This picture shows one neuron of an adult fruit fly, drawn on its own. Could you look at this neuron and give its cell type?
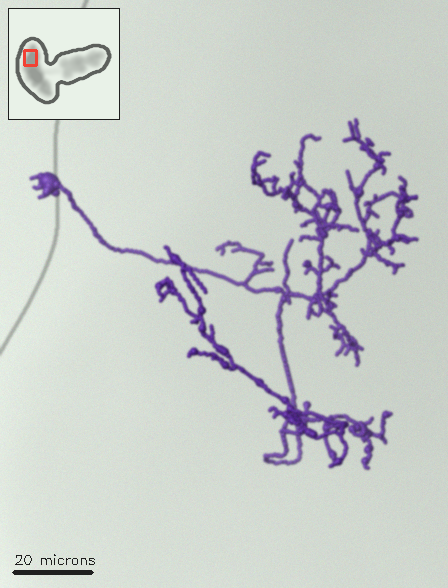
CB2379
